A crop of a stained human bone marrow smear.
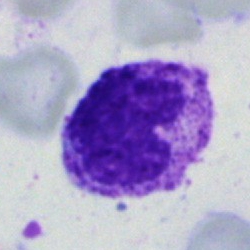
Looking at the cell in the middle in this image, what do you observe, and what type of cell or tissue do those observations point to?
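Start with the nucleus: it fills most of the cell and lies toward the left side. The cytoplasm you can see is mainly a pale lilac-pink area on the right, and it is filled with many small purple granules. Dark purple granules seem to lie over the nucleus, blurring its border. This cell is a metamyelocyte.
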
